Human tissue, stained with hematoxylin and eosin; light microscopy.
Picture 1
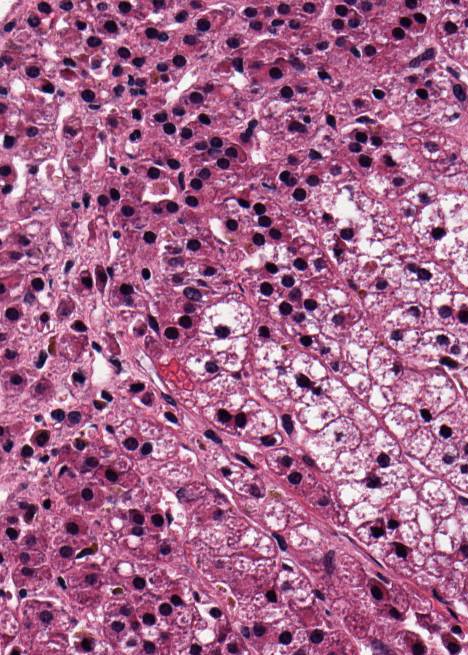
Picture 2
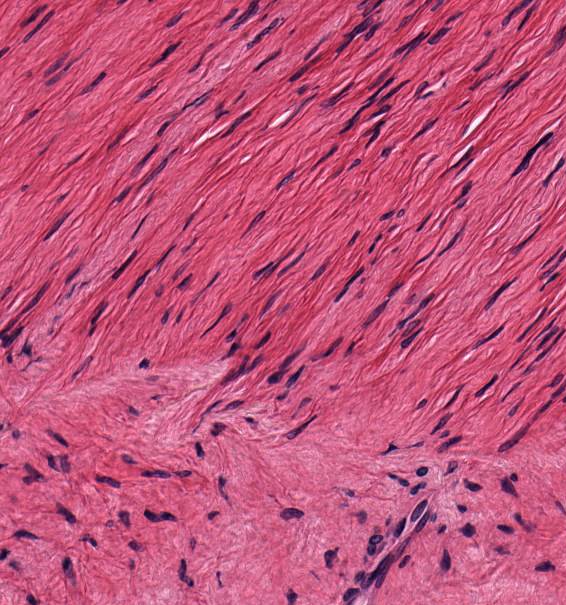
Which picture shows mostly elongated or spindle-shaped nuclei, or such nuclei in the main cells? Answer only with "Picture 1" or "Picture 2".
Picture 2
